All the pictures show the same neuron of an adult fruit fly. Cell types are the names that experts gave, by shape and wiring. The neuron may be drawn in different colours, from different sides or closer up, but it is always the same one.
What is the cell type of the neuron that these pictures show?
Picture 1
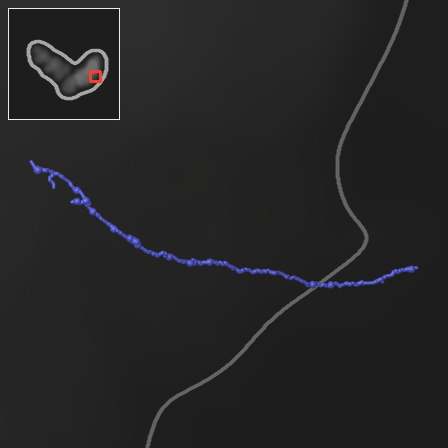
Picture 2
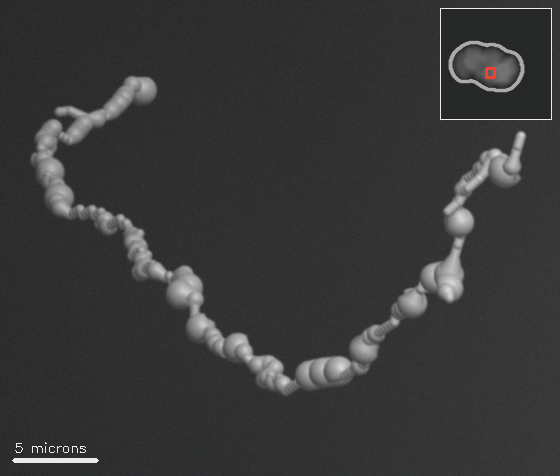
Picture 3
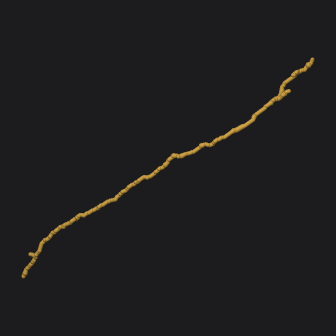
JO-B2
